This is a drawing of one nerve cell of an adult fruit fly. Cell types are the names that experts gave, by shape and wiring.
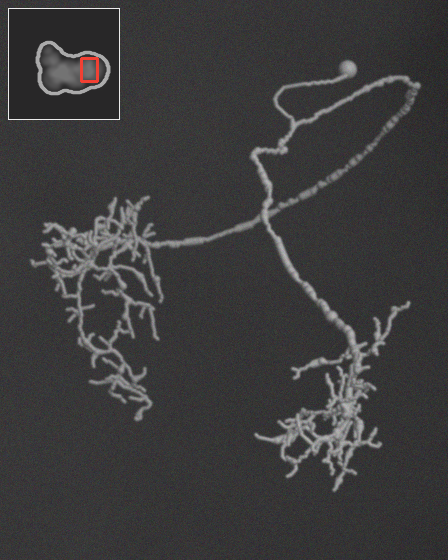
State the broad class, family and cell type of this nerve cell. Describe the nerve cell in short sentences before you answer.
The cell body is at the upper right of the picture. Dozens of branch ends can be seen. Its broad class is visual projection neuron. The family is hemilineage VPNd3. The cell type is LC9.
